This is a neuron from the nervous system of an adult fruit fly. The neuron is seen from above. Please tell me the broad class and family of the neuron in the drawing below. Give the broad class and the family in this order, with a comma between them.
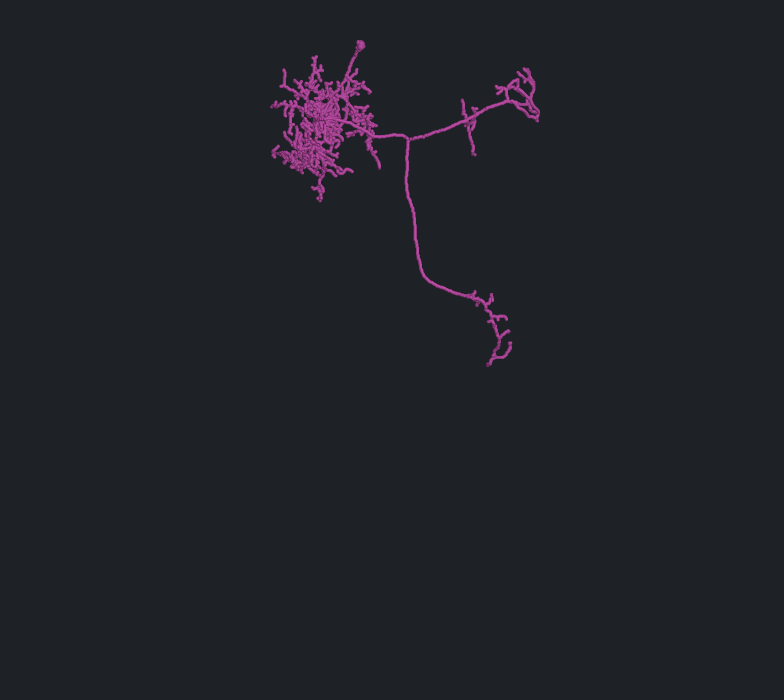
nerve-cord intrinsic neuron, hemilineage 14B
